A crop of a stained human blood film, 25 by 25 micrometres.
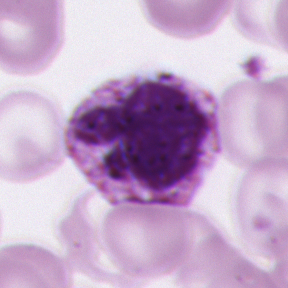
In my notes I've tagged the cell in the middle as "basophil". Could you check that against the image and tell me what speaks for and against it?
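Basophil fits; eosinophil does not. Deciding point: dark dot-like granules lie over the nucleus.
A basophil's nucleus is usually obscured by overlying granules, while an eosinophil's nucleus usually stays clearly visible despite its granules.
Dark purple granules also scattered through the cytoplasm. Nucleus: two lobes, smaller left, larger right, dark purple throughout; no nucleoli. Two visible lobes do not exclude eosinophil. Outline roughly round, slightly irregular and angular; about 13 micrometres across.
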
